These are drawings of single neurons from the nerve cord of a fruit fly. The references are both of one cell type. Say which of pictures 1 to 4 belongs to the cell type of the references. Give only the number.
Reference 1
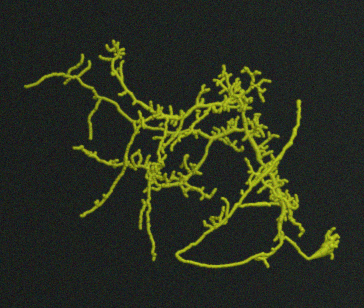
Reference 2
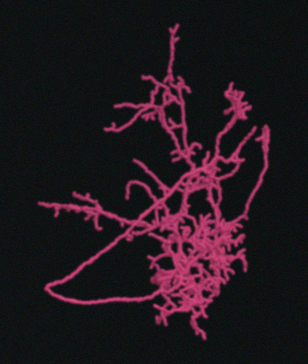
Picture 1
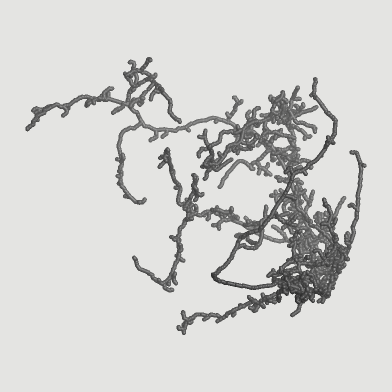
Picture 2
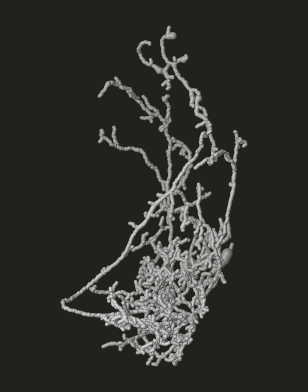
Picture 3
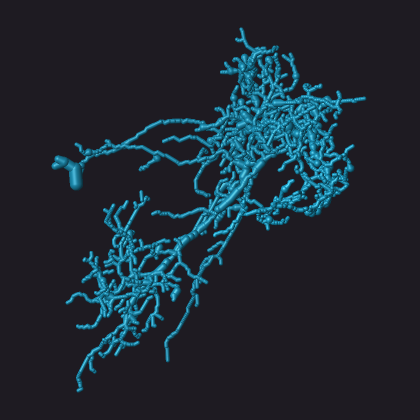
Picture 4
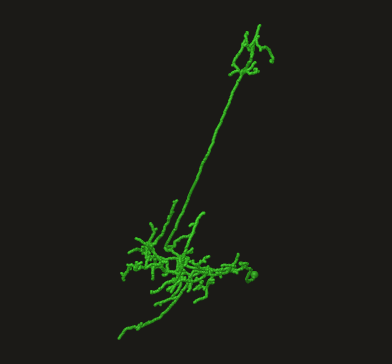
1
